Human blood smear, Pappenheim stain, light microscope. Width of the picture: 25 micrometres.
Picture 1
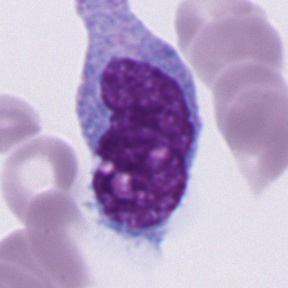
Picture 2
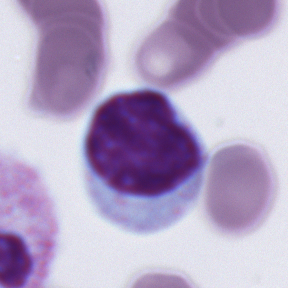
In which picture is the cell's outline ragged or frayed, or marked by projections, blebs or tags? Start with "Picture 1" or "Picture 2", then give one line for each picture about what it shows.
Picture 1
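In picture 1: Fine hair-like projections fringe the lower edge of the cell.
In picture 2: The cell's outline is smooth and rounded, with no surface projections.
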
